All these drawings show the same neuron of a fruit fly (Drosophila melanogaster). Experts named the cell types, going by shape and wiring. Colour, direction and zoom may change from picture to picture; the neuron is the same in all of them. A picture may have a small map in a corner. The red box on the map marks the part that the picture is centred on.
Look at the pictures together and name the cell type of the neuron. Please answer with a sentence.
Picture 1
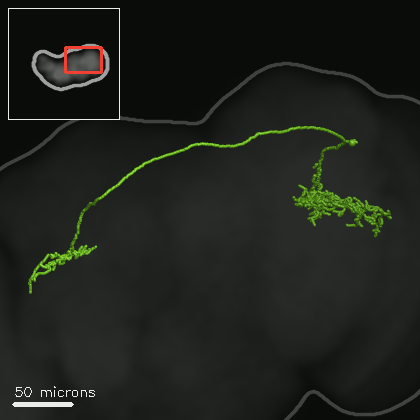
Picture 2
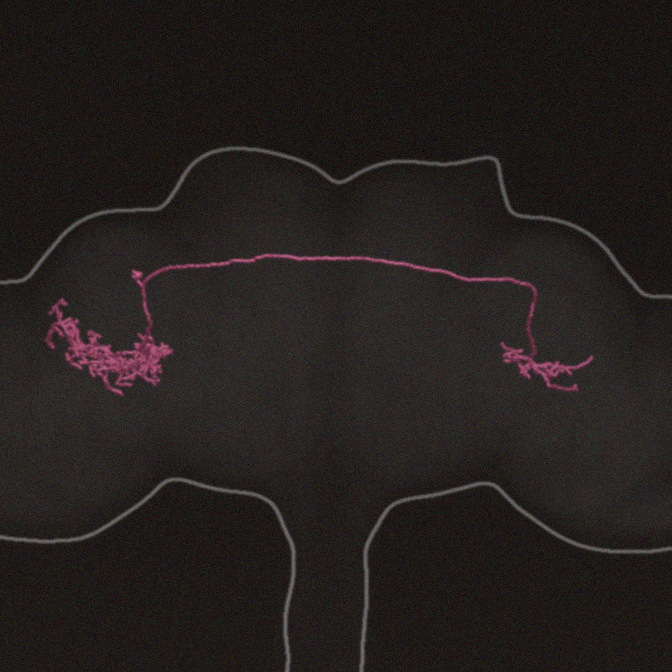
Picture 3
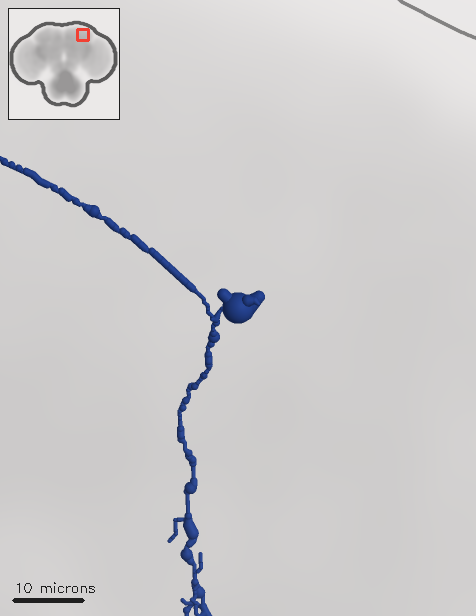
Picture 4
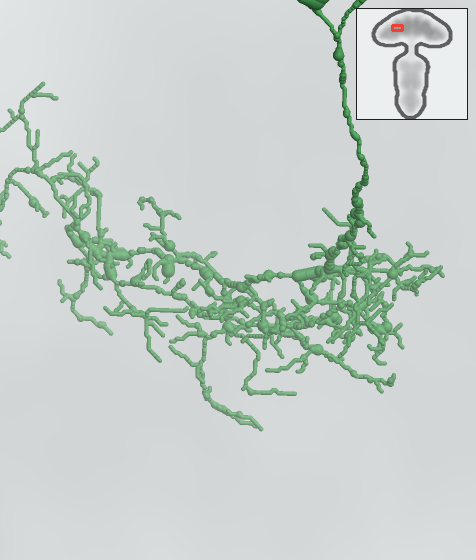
The cell type is PVLP008_a1.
